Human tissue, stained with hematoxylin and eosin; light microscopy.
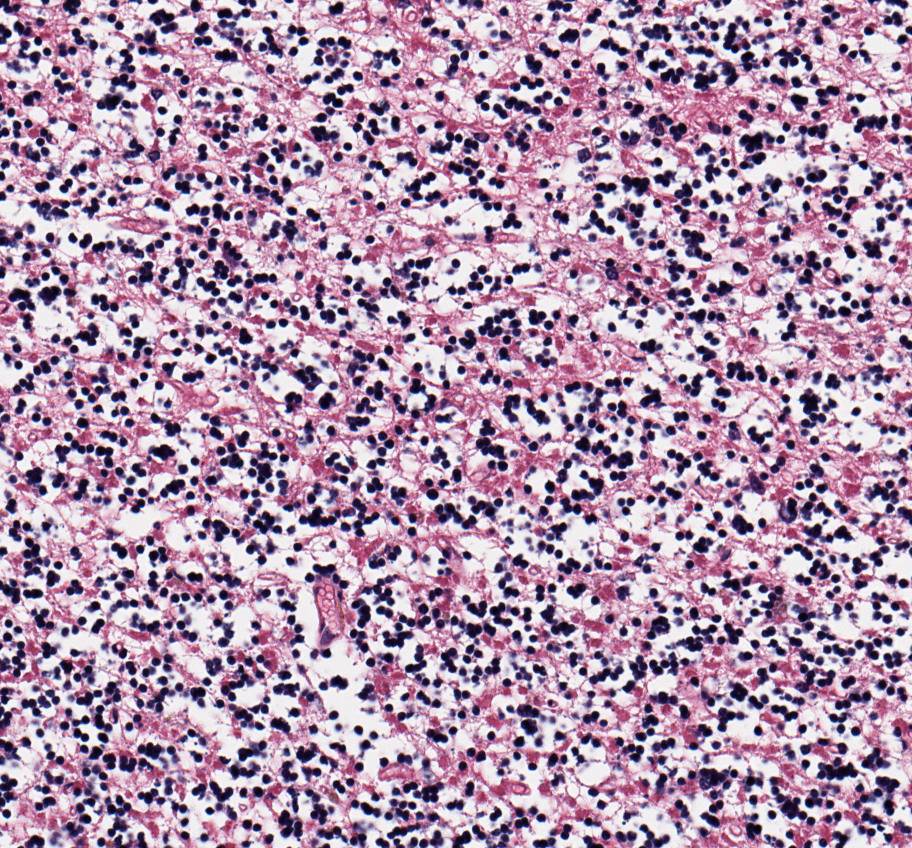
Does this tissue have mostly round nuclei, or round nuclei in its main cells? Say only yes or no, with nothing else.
Yes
